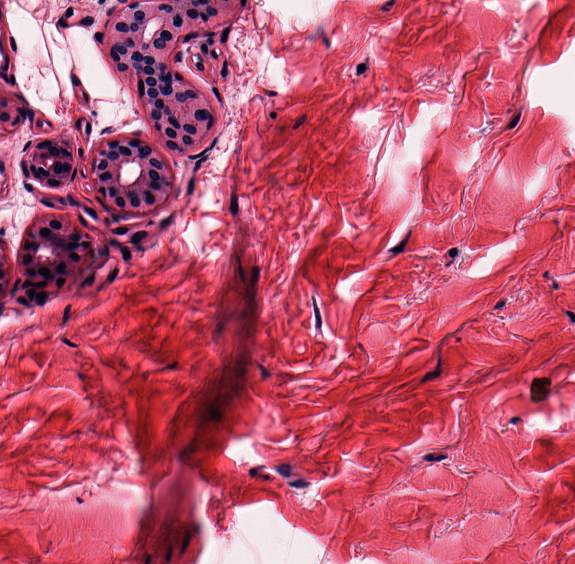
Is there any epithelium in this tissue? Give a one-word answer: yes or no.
Yes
